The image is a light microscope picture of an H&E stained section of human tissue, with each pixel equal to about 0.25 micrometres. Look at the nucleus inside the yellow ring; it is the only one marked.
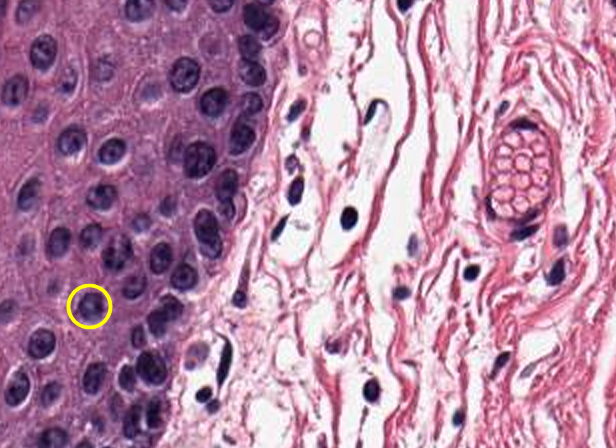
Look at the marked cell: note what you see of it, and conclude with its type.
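The nucleus is round and about the same size as the nuclei around it. The nucleus stains dark purple, and a thin pale clear rim surrounds it. The cytoplasm around the nucleus is pink with a faint fine streaky texture, and no sharp cell outline separates it from neighbouring cells. This is a squamous epithelial cell.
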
